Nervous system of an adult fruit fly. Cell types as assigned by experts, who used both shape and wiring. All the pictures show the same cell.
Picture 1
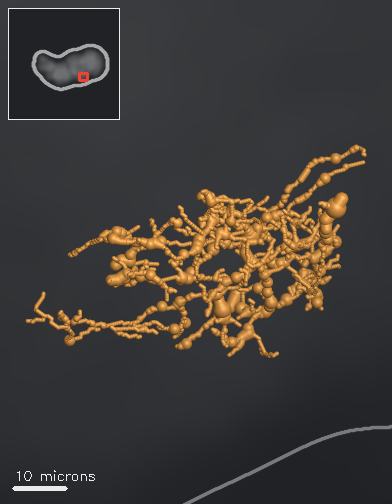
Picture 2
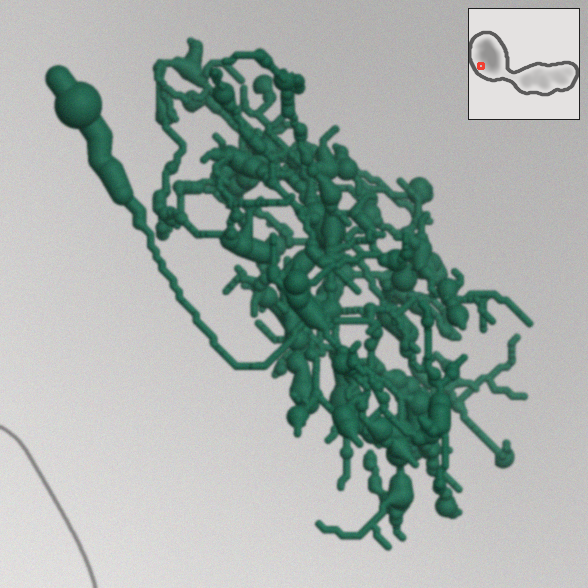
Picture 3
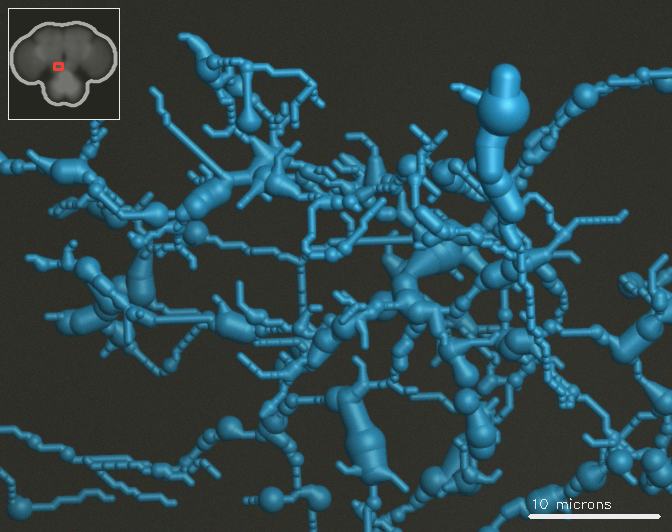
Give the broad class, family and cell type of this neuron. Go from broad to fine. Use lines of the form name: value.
broad class: central-brain intrinsic neuron
family: hemilineage TRdm
cell type: GNG362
